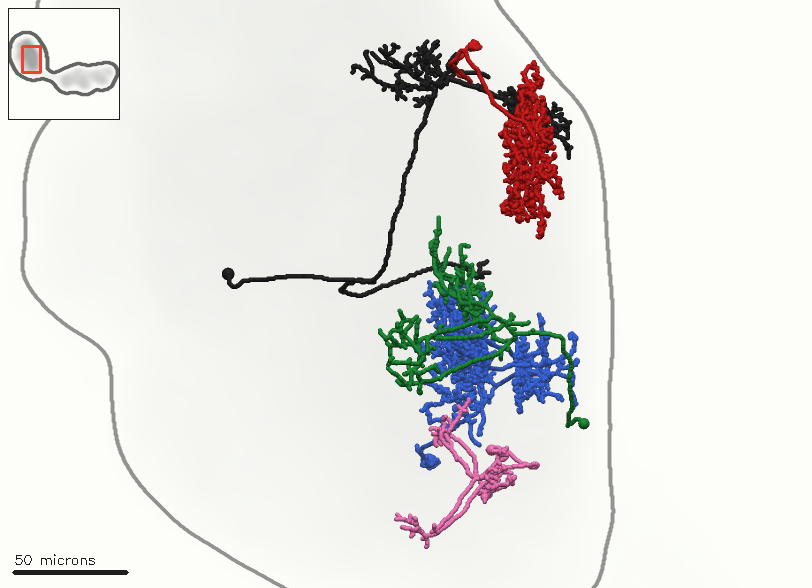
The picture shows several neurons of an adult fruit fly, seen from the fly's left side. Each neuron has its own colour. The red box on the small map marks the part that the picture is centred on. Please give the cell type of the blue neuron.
TmY16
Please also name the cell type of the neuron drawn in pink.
Y13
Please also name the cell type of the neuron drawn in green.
Y14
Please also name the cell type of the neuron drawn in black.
TmY14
